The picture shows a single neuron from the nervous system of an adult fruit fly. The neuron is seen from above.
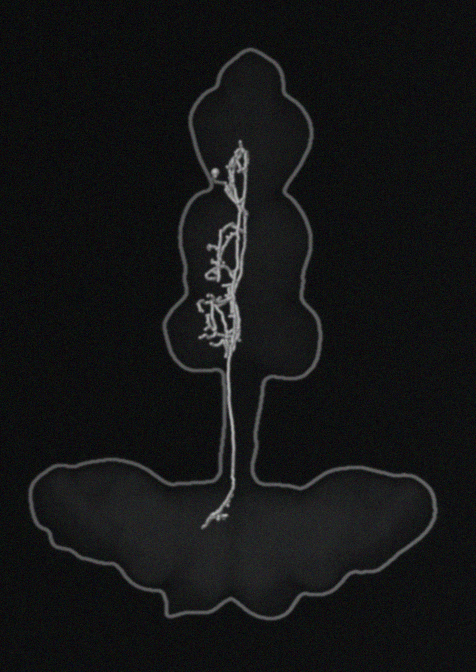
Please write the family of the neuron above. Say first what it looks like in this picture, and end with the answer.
It reaches both the brain and the nerve cord, passing through the neck. Its cell body lies at the top of the picture. Its broad class is nerve-cord intrinsic neuron. Its family is hemilineage 17A.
